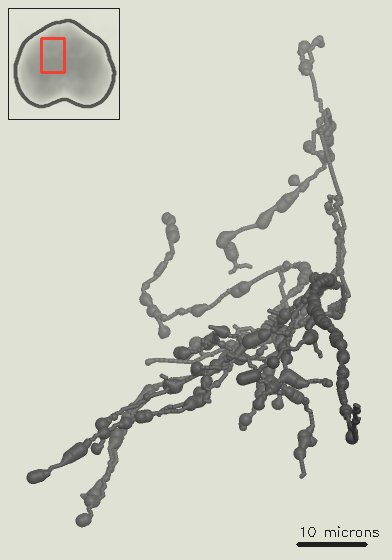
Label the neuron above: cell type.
DNbe006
